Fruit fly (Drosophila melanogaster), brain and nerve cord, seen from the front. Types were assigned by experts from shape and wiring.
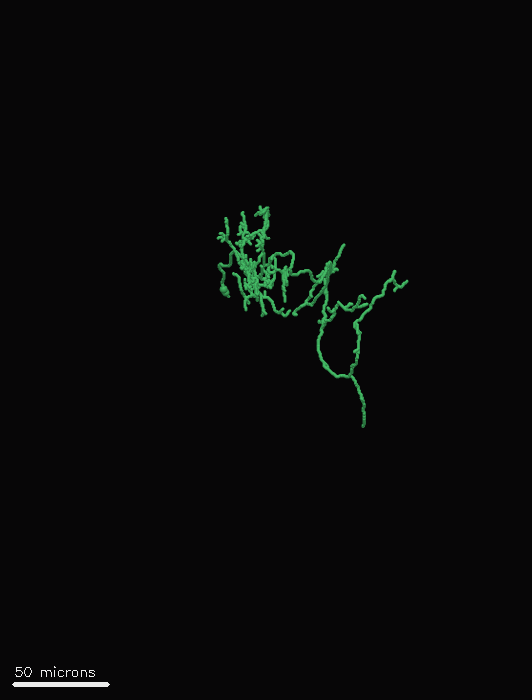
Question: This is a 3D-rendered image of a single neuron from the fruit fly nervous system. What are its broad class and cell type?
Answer: nerve-cord intrinsic neuron; INXXX383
